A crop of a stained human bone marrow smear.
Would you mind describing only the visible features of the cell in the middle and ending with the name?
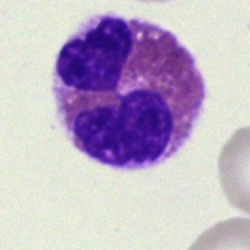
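Its outline is round and smooth. Chromatin is dense and dark purple, and no nucleoli are visible in the nucleus. The cell is an eosinophil.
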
